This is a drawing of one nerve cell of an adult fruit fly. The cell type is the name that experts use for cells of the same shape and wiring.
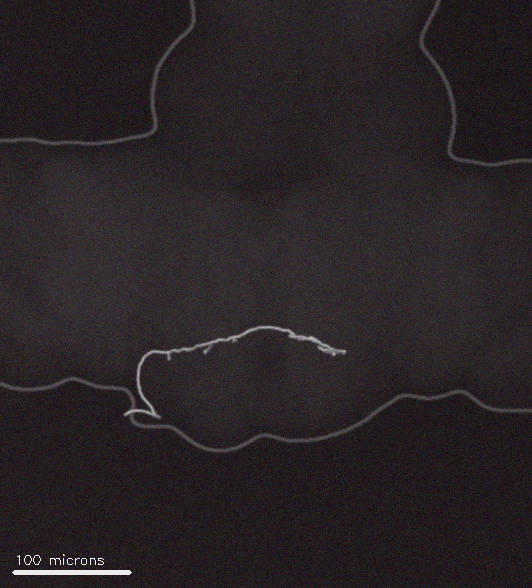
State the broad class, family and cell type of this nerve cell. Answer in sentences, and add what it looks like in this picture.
It is a sensory neuron entering the brain. The name of its family is class hygrosensory. Its cell type is HRN_VP4. No cell body is drawn. From left to right in the picture it spans about 190 microns.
